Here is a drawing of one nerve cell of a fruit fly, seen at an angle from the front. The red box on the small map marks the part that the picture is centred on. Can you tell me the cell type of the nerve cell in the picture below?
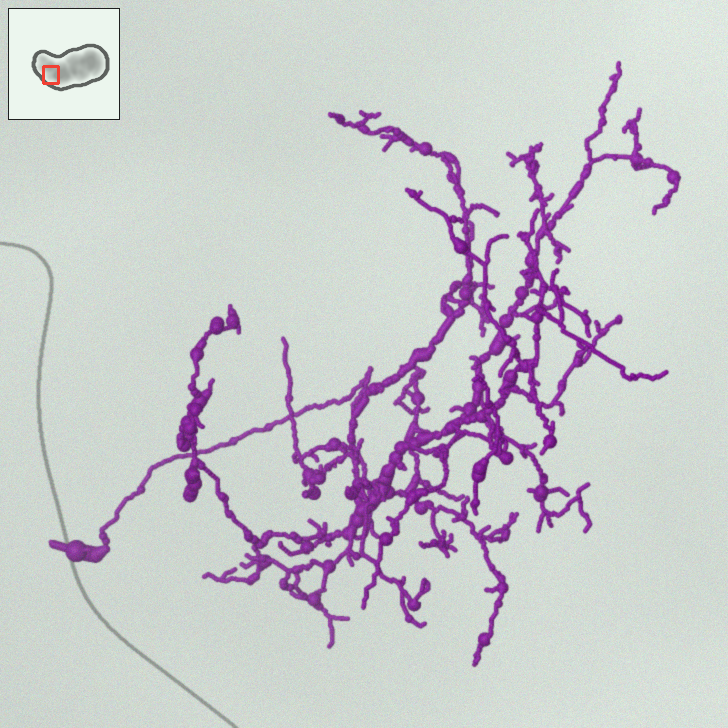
IN20A.22A039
